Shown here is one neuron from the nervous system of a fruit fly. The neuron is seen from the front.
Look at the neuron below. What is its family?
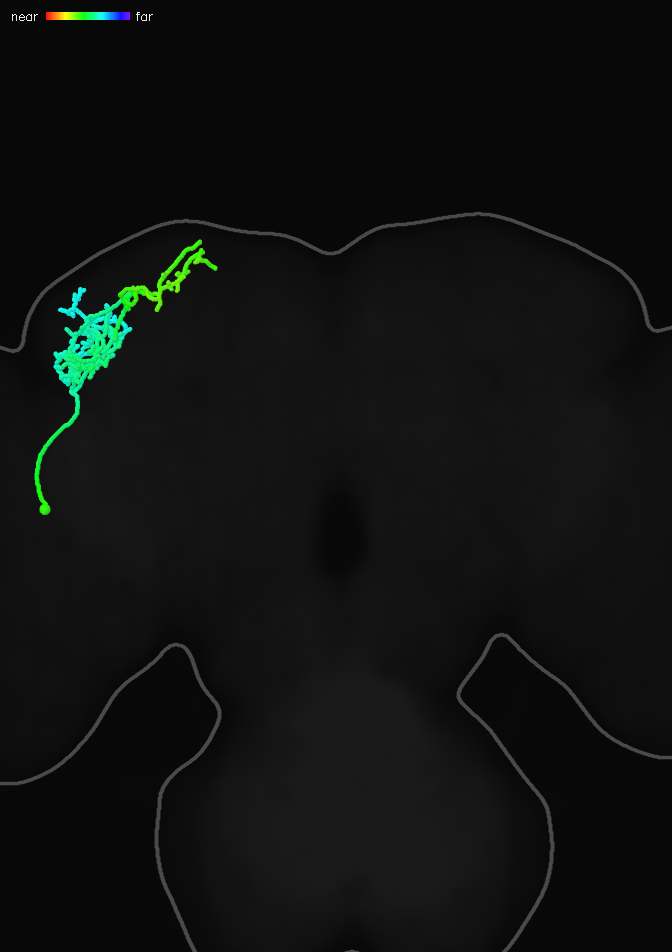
hemilineage LHa2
